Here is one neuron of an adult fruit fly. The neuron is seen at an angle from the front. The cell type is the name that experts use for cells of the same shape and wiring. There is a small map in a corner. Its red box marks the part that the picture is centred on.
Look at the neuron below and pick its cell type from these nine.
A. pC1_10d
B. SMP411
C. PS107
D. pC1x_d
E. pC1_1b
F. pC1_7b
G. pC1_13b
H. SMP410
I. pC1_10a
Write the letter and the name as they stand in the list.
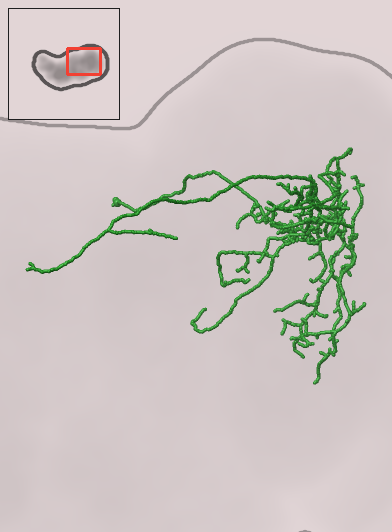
A. pC1_10d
